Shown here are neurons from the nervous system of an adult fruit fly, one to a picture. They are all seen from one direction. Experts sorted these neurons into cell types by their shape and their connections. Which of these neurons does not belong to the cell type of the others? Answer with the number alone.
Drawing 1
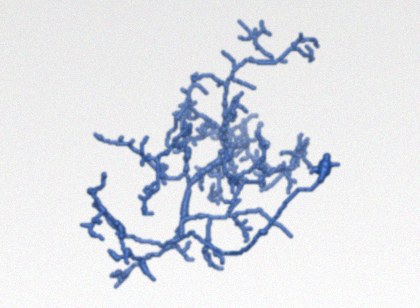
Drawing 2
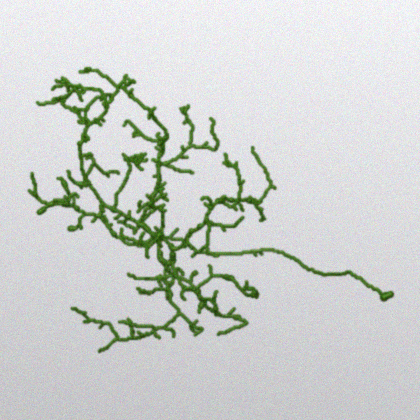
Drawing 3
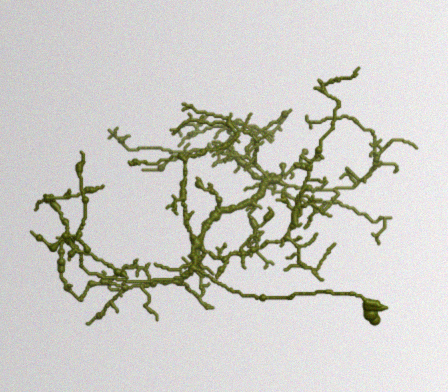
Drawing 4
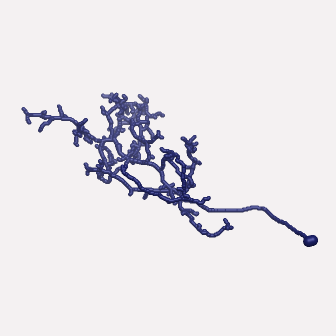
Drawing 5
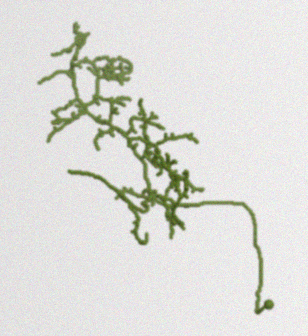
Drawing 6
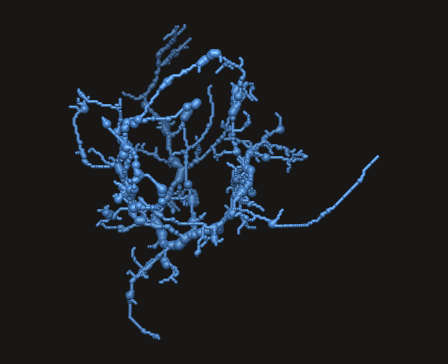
2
